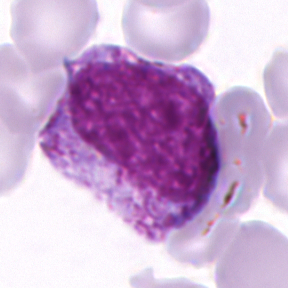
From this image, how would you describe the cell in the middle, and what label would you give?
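Nucleus single, unlobed; fills upper right of cell, most cytoplasm left at lower left. Cytoplasm pale lilac-purple. Small pointed tip projects from upper left of outline. Promyelocyte.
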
